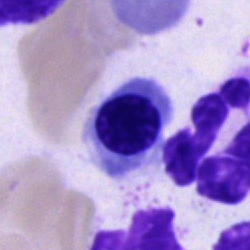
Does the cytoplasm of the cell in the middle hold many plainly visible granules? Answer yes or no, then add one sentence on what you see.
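No. The cytoplasm contains no visible granules.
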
